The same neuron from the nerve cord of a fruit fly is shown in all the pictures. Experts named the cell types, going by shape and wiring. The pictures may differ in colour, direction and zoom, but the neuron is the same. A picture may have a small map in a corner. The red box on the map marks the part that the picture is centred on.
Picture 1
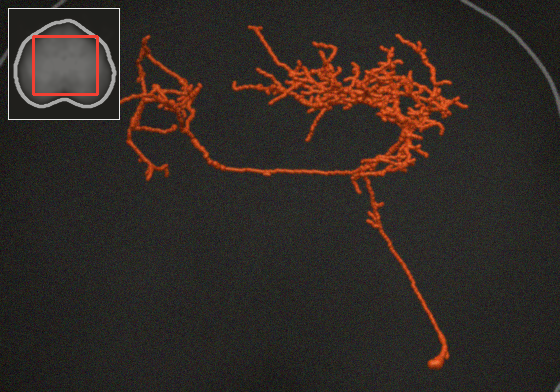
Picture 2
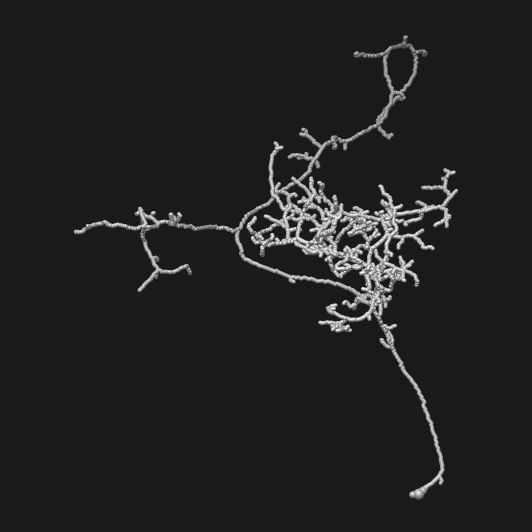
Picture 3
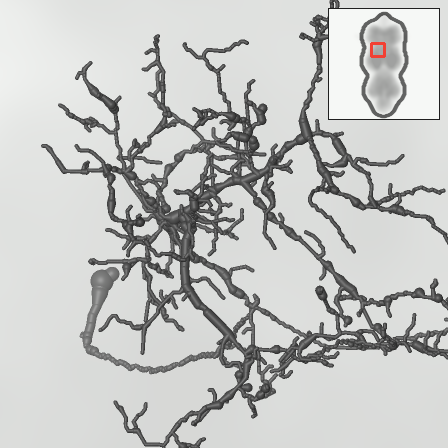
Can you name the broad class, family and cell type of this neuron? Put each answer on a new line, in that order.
nerve-cord intrinsic neuron
hemilineage 07B
IN07B047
